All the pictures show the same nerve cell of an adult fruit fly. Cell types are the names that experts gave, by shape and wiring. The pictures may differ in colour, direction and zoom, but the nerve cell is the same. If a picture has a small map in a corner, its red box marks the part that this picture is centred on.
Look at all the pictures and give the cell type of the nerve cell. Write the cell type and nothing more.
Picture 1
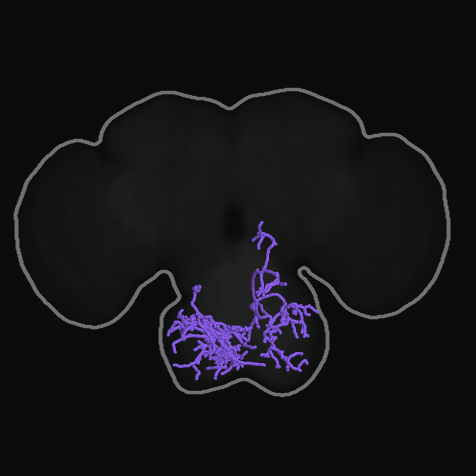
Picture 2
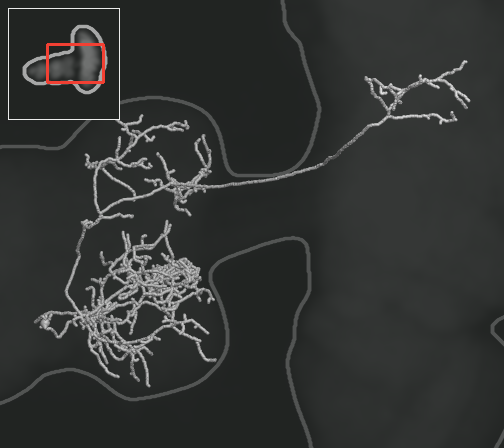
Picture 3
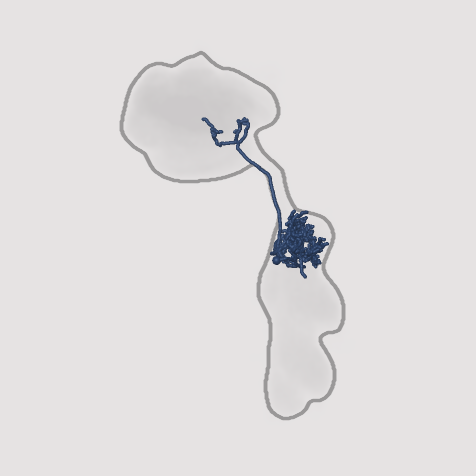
AN19B015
